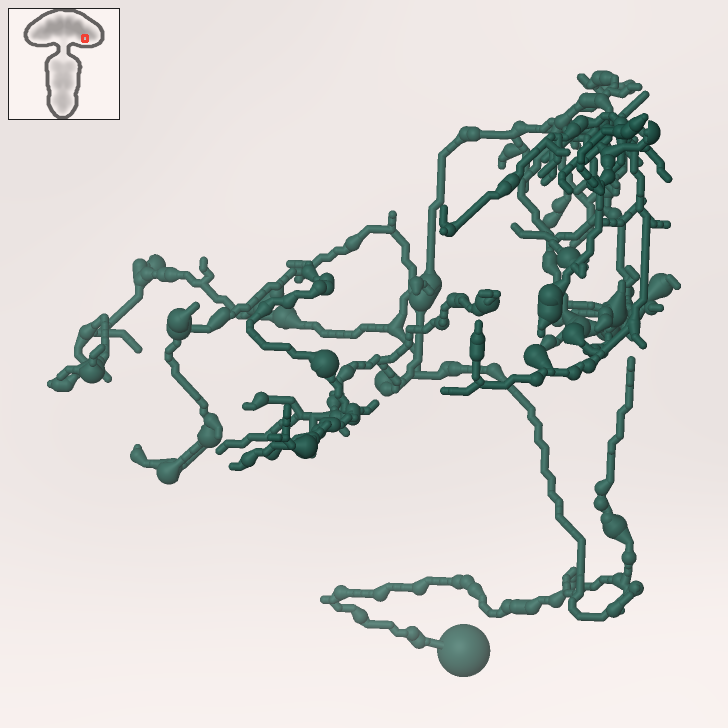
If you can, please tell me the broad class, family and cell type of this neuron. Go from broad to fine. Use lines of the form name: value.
broad class: optic-lobe intrinsic neuron
family: LPi
cell type: LPi2d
